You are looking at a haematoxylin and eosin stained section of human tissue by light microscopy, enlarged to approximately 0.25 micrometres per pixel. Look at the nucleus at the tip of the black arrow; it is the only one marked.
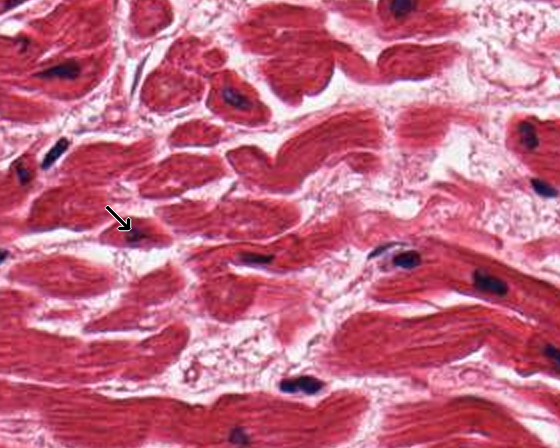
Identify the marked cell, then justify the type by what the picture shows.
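It is a cardiomyocyte. The nucleus is a small, dark purple spot that sits roughly in the middle of the cell. The cytoplasm is abundant and deep pink-red, with a faintly streaked texture. It lies among other fibres cut at varying angles, some across and some lengthwise.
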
